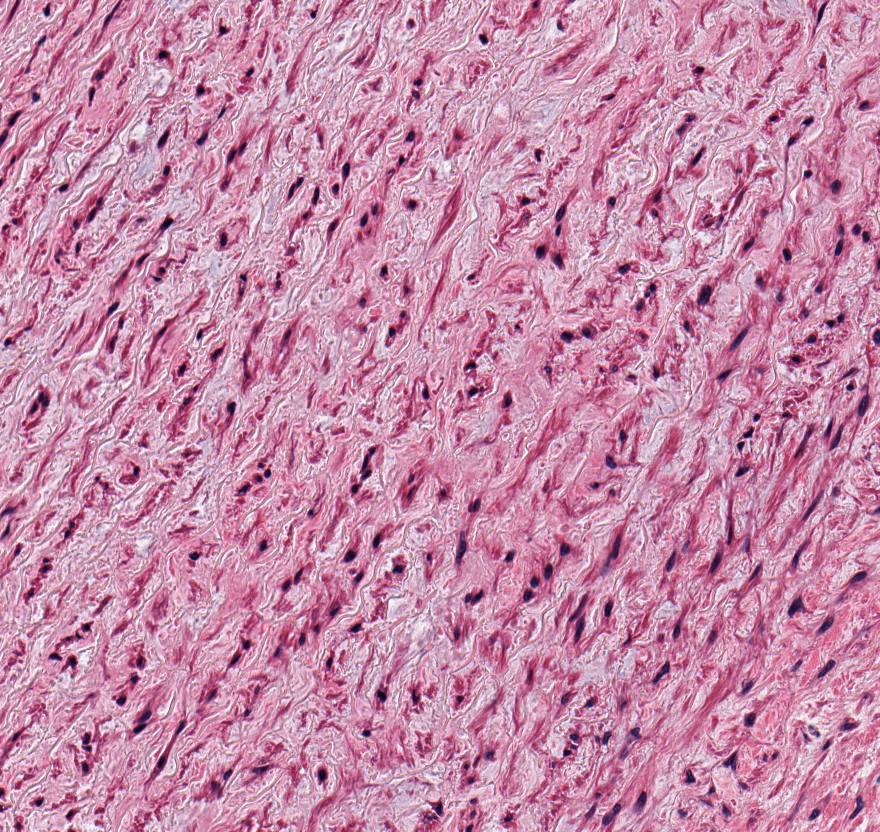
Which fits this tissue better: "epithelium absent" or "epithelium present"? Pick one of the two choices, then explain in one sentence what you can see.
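Epithelium absent. No epithelium or glands are present anywhere in the field.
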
